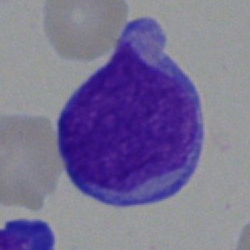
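Blast, central cell of the marrow smear: outline round to oval, with a small blunt bleb projecting from the top. Chromatin fine and evenly dispersed, no coarse clumps. Cytoplasm scant, deep blue, no visible granules.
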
